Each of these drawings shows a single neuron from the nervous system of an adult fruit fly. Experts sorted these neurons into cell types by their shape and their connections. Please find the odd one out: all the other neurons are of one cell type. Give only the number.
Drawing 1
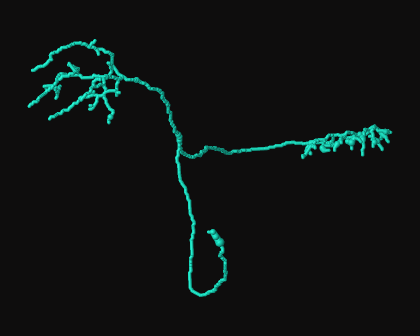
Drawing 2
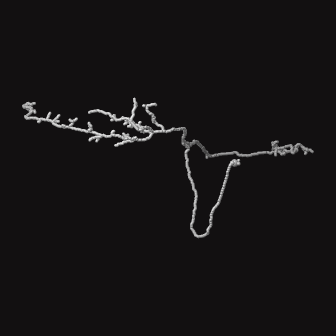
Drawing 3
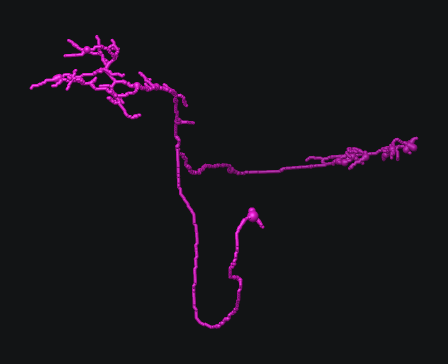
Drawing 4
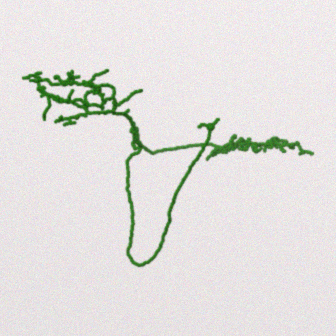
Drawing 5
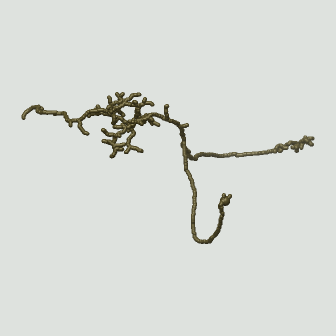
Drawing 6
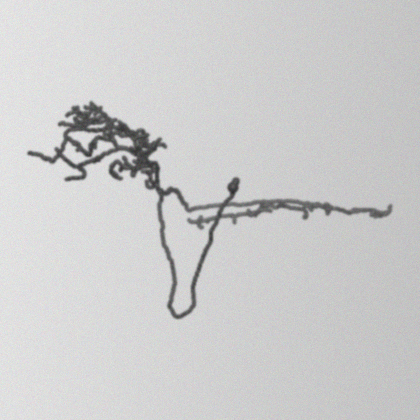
6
